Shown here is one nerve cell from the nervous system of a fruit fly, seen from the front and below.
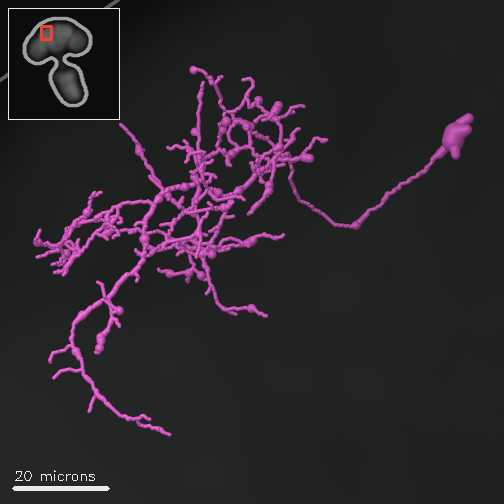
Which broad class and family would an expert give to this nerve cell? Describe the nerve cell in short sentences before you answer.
Its cell body lies at the upper right of the picture. From left to right in the picture it spans about 95 microns. Dozens of branch ends can be seen. Its broad class is central-brain intrinsic neuron. The family is hemilineage SLPpm1.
